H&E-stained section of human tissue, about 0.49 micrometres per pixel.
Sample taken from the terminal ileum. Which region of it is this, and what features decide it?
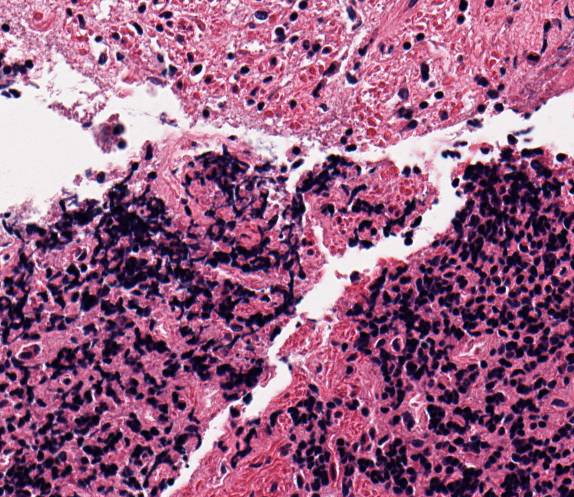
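This is lymphoid tissue. Start with the lower two-thirds, crowded with small round cells that have dark nuclei and scant cytoplasm.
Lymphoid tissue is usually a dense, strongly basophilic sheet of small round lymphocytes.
Then notice that no glands or epithelial lining show anywhere.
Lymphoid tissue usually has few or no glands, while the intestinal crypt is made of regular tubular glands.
Within the dense region, irregular pink fibrillary strands separate groups of the dark cells. Along the top, a white cleft running roughly across the field sets off a paler pink, less cellular band.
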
